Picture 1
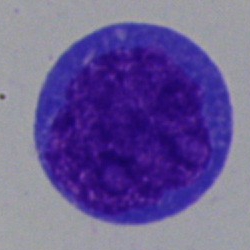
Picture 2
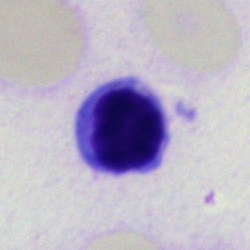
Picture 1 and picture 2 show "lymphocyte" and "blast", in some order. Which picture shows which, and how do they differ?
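Picture 1 shows a blast, and picture 2 shows a lymphocyte. Chromatin comes first: in picture 1 it is finely granular rather than coarsely clumped, whereas in picture 2 it is dense and dark purple.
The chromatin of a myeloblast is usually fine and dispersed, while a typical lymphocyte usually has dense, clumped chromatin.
Cytoplasm colour is next: deep blue in picture 1, blue in picture 2. Then the rim of cytoplasm: in picture 1 it is widest on the upper right side, while in picture 2 it is a thin rim, widest on the left. Last, the remaining points: the nucleus of picture 1 fills most of the cell, and the cell in picture 2 has a round outline.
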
